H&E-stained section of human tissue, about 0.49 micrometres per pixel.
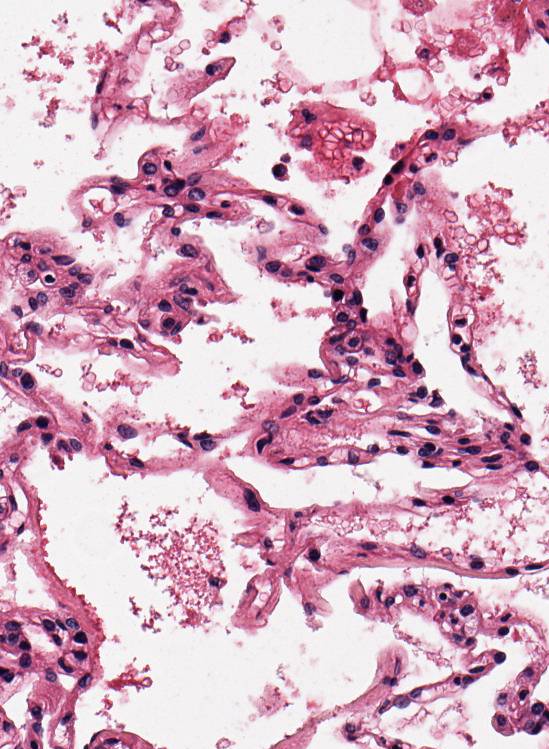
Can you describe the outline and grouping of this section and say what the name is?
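Open spaces: scattered pale rounded red blood cell outlines and fine pink granular material, densest on the right side and low left of centre. Strands: many elongated dark nuclei parallel to strand axis; plump rounded surface nuclei bulge into space at lower left and right. Lung.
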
